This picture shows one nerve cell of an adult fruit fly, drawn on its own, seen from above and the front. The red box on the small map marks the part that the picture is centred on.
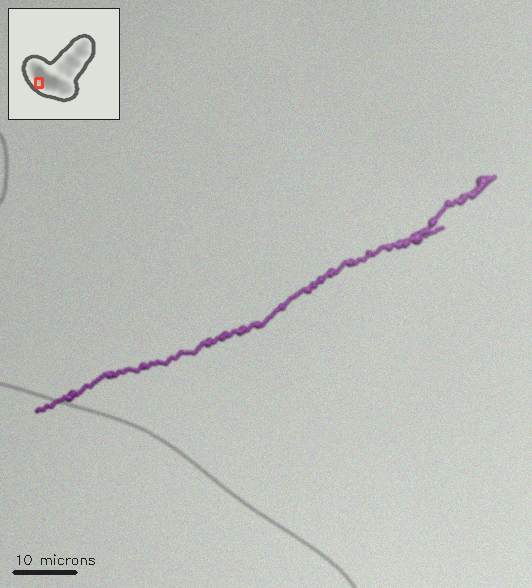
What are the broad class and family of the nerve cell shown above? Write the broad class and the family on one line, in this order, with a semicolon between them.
sensory neuron entering the brain; class mechanosensory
